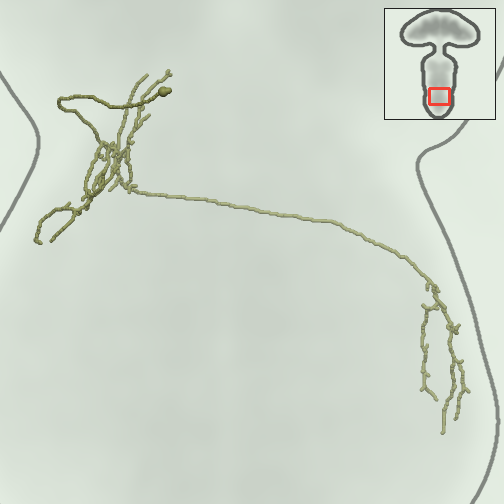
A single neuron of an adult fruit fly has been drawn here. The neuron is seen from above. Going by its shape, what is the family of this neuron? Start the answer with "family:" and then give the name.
family: hemilineage 01A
